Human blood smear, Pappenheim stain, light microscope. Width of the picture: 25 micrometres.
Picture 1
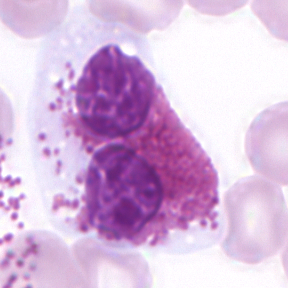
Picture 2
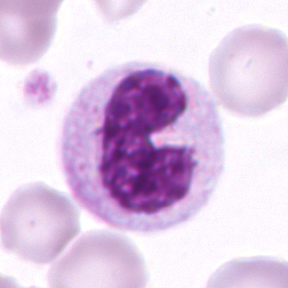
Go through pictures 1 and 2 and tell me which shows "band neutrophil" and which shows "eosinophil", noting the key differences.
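Picture 1 is the eosinophil; picture 2 is the band neutrophil. Nucleus: picture 1 has two lobes, one lying above the other, whereas picture 2 has a notch opening toward the right side of the cell.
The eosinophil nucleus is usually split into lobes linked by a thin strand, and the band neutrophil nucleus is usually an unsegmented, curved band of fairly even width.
Granules: picture 1 shows round granules of fairly even size, with a pale zone on the left holding only scattered loose ones, while picture 2 shows fine, faint pinkish dust-like granules in pale lilac-grey cytoplasm.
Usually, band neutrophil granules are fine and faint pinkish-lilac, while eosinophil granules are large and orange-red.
Chromatin: dark purple and coarsely clumped in picture 1, coarse and lumpy rather than smooth in picture 2. Size: the picture 2 cell is about 15 micrometres across, with its nucleus filling about 50% of the cell's area.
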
